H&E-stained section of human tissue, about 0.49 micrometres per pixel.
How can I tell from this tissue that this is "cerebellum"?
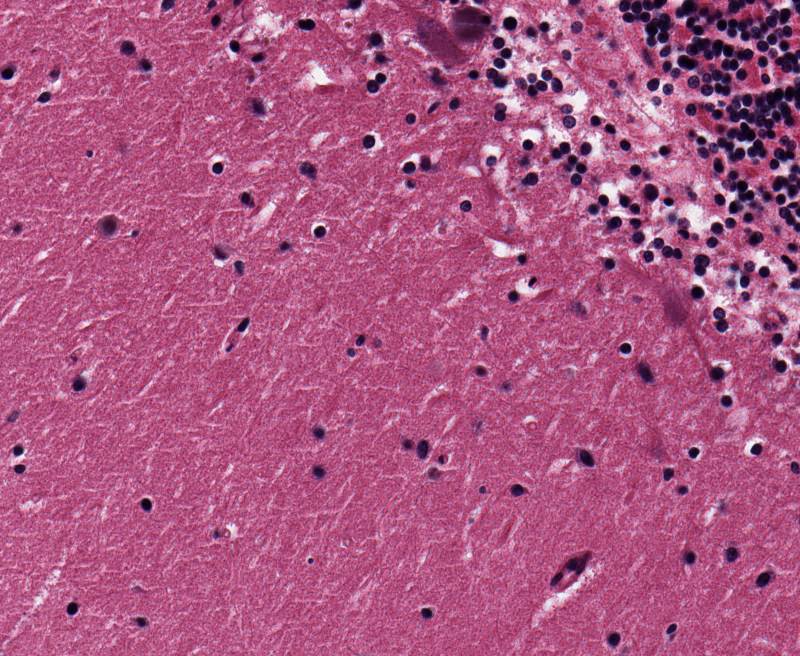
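Going with the cerebellum is the upper right corner, where a dense band of small, round, darkly stained nuclei lies tightly packed, with very little visible cytoplasm.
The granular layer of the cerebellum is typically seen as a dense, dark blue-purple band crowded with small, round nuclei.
That corner band fits this description. Not going with that band is the rest of the field, which is mostly pink fibrillary tissue with sparse nuclei. Its pink background consists of fine short fibrils running in many directions rather than in one parallel orientation. Cells scattered through the pink area are mostly small round dark nuclei, many sitting in a clear halo.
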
